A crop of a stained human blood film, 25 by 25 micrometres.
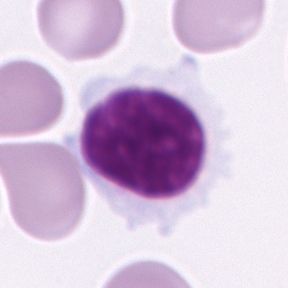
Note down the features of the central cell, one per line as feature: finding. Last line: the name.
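Outline: irregular and ragged, not smooth
Projections: short and fine, standing out from the cytoplasm along the right and lower edges
Nucleus: round to slightly oval, no indentation
Nucleoli: none I can see
Name: hairy cell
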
